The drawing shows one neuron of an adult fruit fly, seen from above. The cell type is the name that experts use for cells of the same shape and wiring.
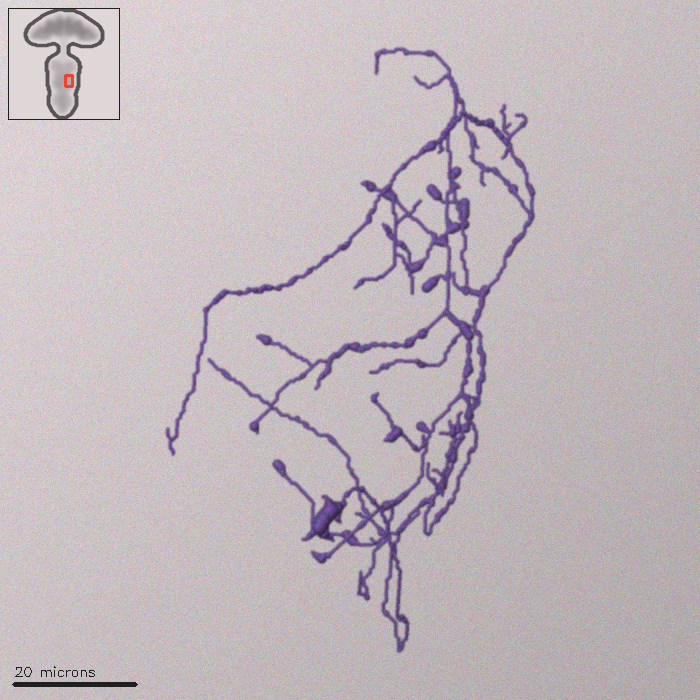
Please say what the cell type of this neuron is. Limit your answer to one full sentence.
This neuron is included in the cell type IN11B020.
